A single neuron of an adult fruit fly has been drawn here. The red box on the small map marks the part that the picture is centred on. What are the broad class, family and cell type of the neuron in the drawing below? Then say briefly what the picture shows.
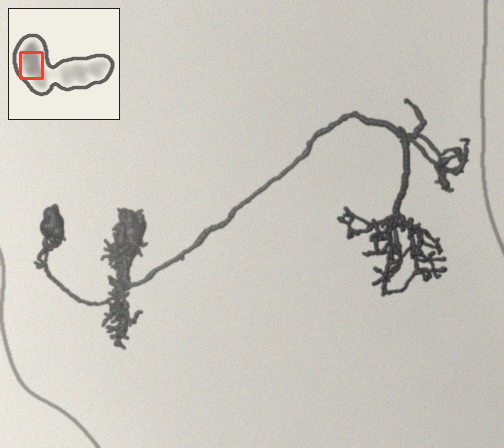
Its broad class is central-brain intrinsic neuron. The name of its family is class ALPN. Its cell type is DM4_adPN. The picture shows dozens of branch ends. As drawn here it is wider than it is tall.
